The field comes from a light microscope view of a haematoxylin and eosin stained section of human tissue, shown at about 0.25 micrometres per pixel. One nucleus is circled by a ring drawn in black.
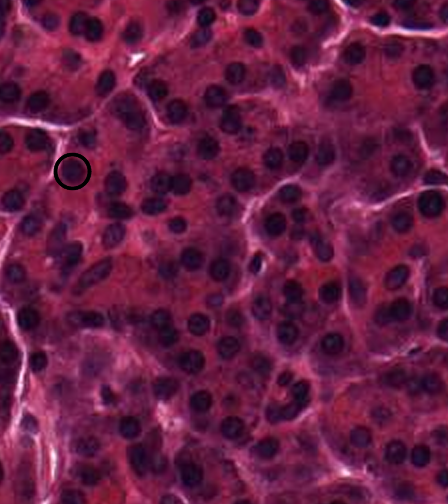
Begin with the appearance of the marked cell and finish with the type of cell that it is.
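The nucleus is round and about the same size as the nuclei of the neighbouring cells. The nucleus is dark purple and fairly evenly stained throughout. The nucleus is surrounded by a generous rim of deep pink-red cytoplasm. The cell sits in a tightly packed group of similar cells, just to the right of a thin pale strand that separates cell groups. The marked nucleus belongs to a pancreatic acinar cell.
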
